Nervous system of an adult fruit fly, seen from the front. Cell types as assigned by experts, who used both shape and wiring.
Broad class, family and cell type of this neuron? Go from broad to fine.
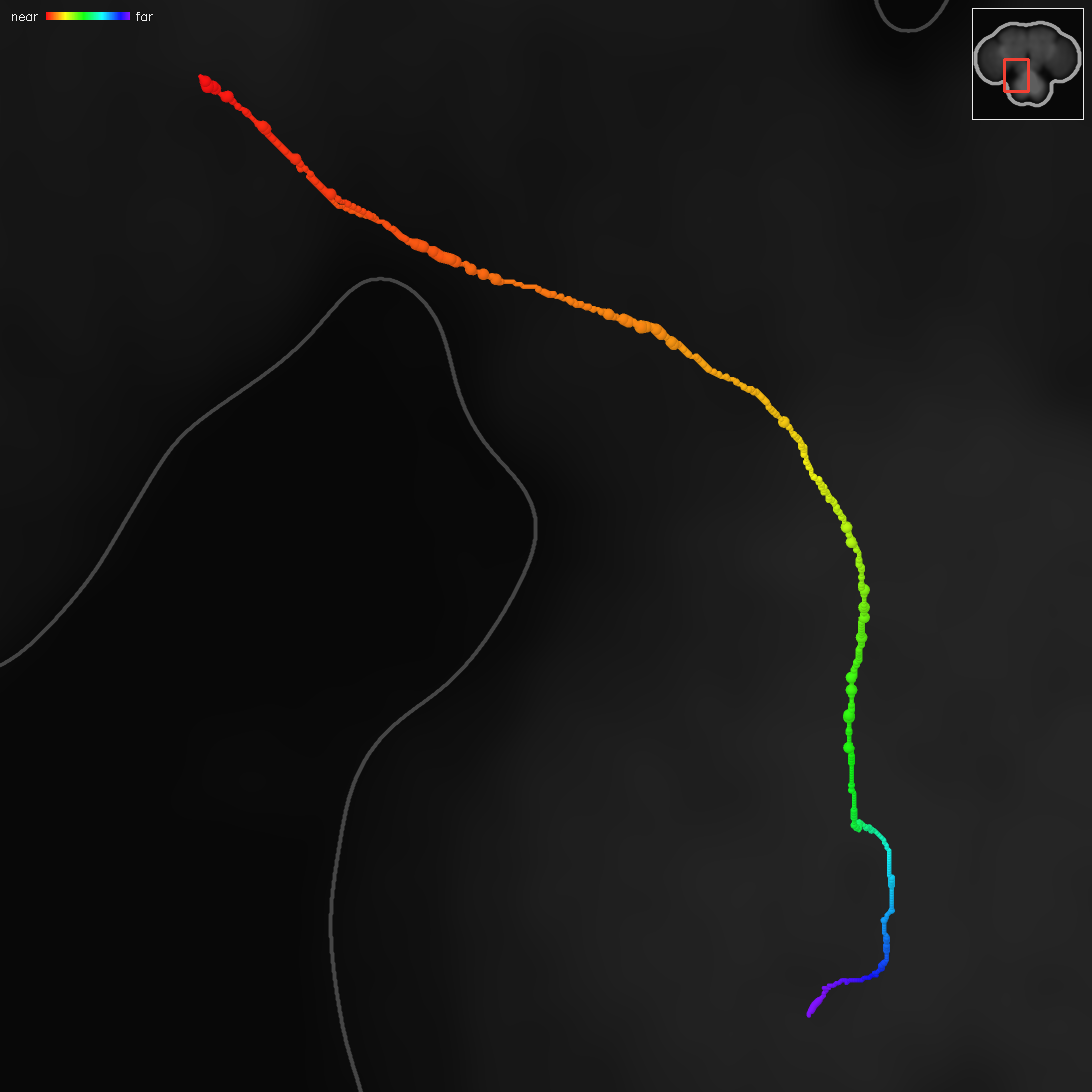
sensory neuron ascending to the brain; class mechanosensory proprioceptive; SApp23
